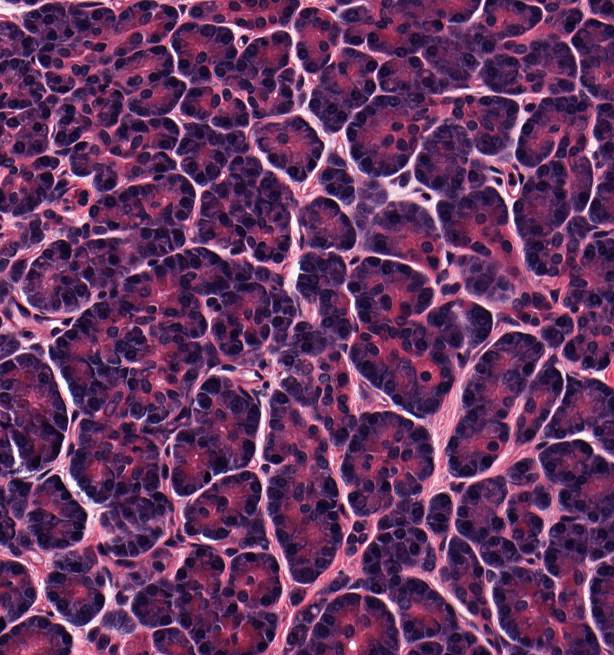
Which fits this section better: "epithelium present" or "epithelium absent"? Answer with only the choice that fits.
Epithelium present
